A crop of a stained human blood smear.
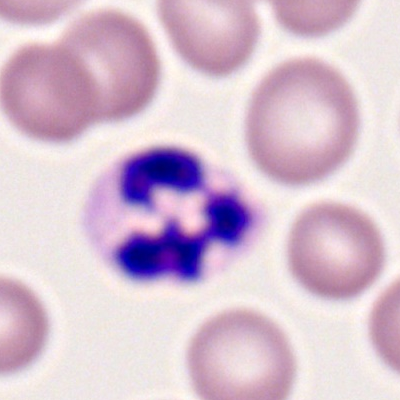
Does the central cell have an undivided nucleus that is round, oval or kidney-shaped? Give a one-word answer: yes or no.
No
